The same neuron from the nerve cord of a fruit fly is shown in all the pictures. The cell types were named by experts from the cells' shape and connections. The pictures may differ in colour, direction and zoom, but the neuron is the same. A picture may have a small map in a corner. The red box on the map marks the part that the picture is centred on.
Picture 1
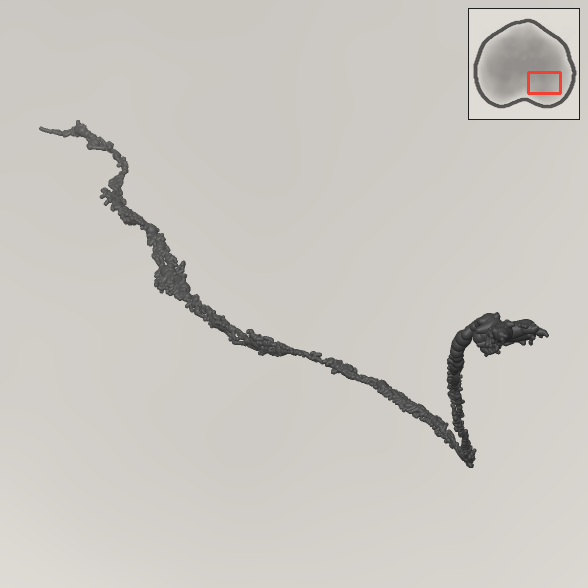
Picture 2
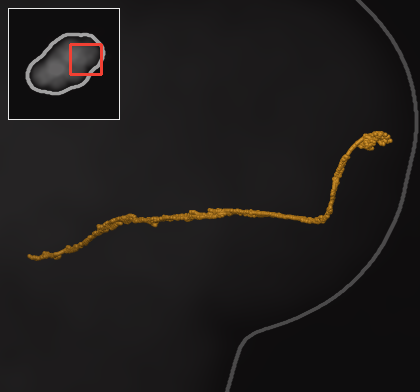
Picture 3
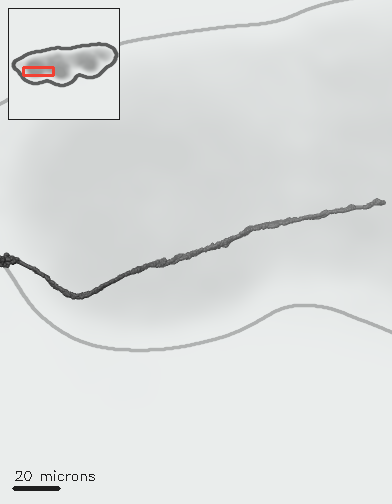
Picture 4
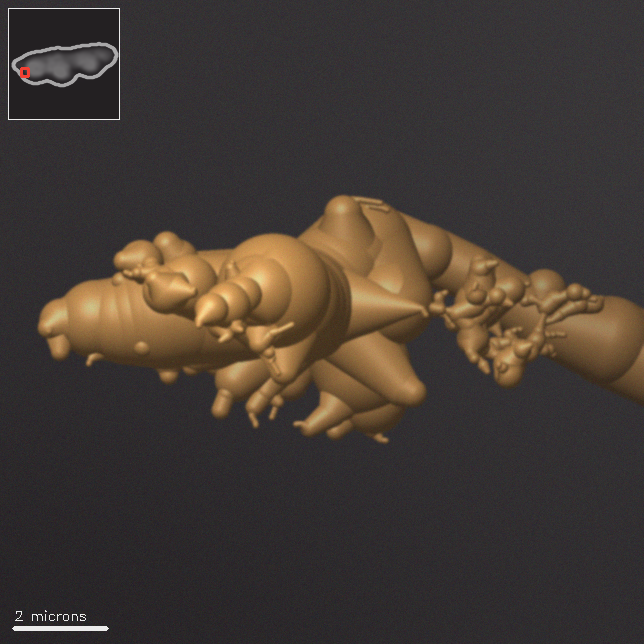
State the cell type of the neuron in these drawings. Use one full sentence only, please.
This neuron is categorized as cell type SNpp17.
